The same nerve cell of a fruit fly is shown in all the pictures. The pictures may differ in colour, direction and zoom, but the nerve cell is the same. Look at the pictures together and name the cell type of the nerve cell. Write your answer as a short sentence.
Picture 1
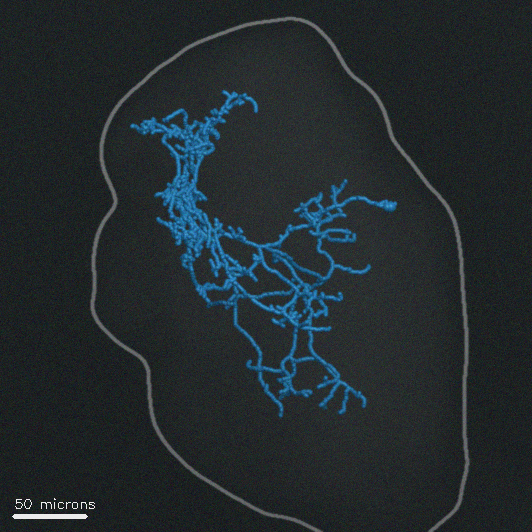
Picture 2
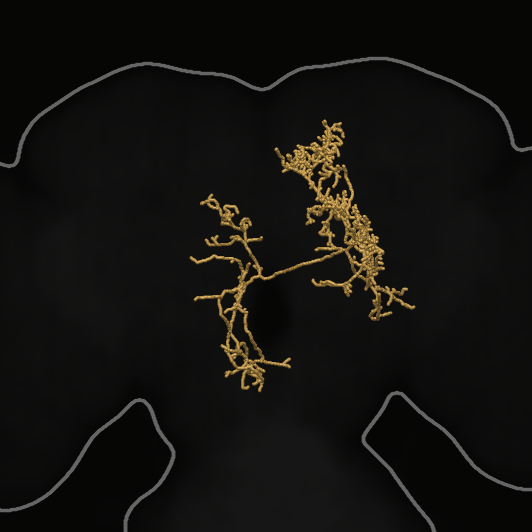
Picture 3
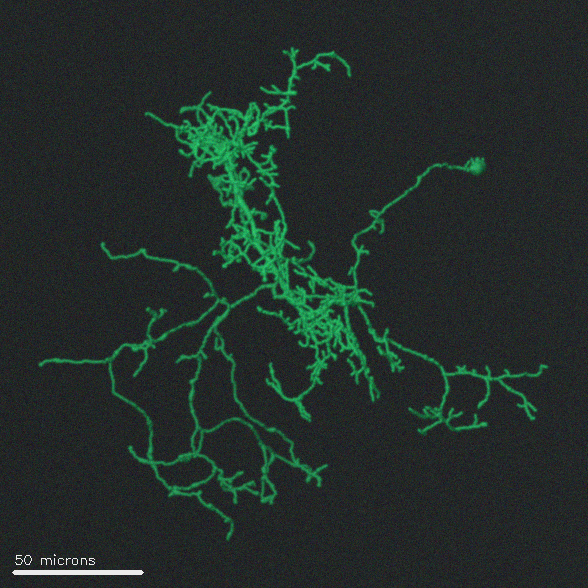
The cell type is LAL182.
